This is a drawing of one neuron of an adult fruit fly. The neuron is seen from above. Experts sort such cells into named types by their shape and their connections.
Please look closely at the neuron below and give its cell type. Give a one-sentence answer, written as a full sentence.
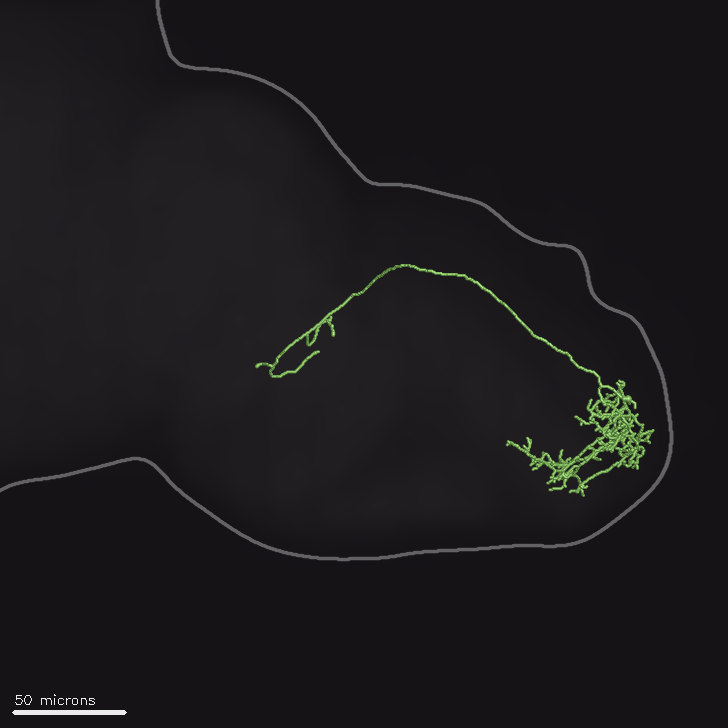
The single neuron here is of type MeLo1.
